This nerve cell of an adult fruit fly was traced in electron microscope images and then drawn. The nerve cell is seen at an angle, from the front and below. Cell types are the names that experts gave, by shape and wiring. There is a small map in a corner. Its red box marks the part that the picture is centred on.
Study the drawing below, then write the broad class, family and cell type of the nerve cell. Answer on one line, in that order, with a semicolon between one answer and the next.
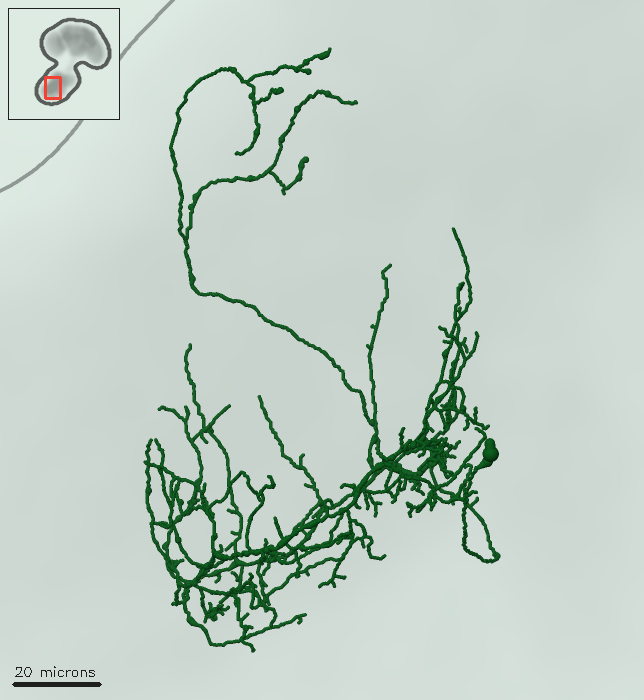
nerve-cord intrinsic neuron; hemilineage 04B; IN04B084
